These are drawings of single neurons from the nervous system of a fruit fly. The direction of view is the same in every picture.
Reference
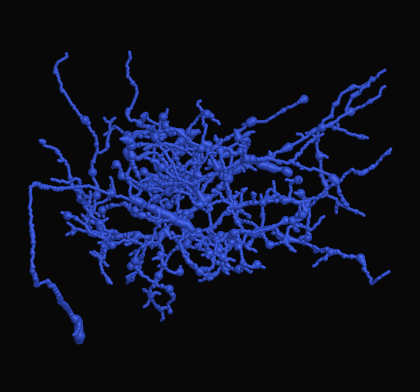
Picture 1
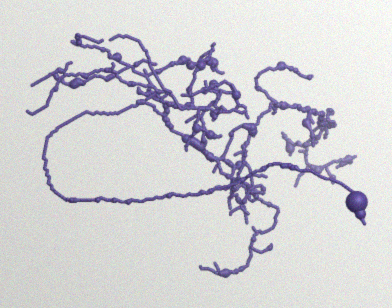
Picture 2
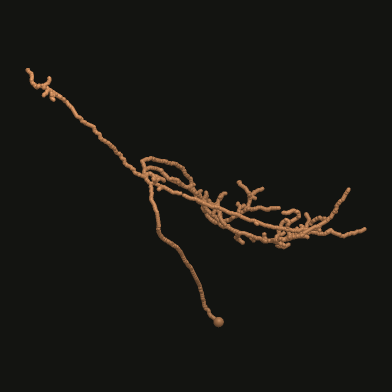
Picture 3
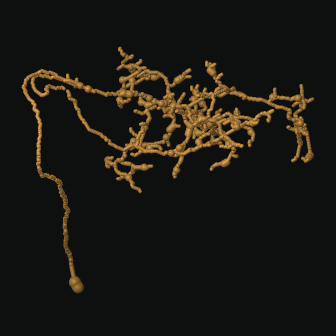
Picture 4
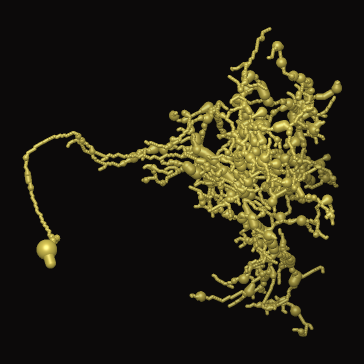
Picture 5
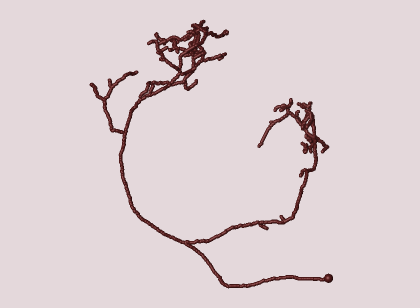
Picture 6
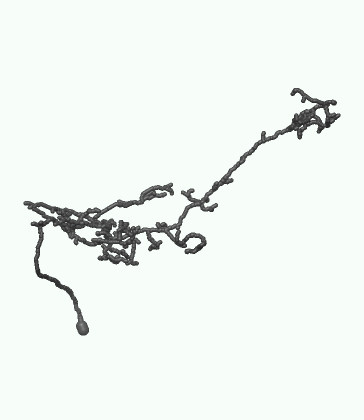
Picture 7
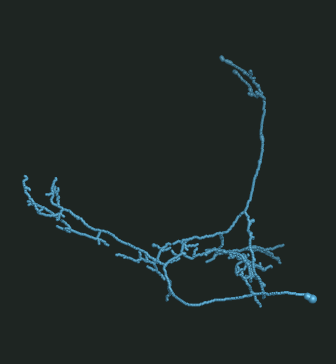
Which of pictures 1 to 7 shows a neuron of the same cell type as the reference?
4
